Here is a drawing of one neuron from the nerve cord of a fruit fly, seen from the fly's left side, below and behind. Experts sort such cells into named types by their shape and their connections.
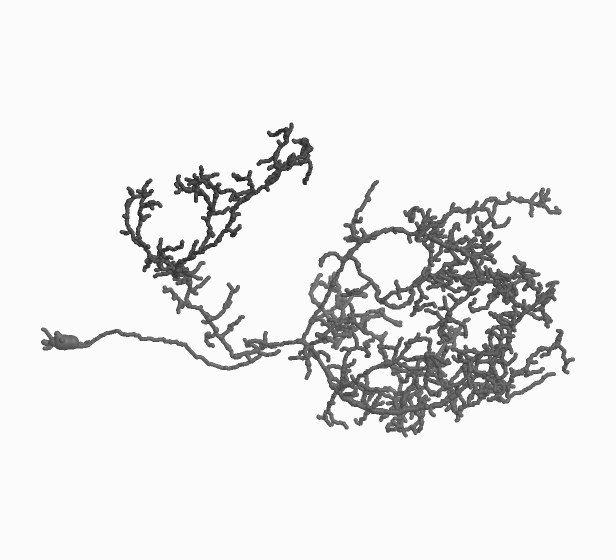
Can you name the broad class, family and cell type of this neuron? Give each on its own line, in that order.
nerve-cord intrinsic neuron
hemilineage 14A
IN14A012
